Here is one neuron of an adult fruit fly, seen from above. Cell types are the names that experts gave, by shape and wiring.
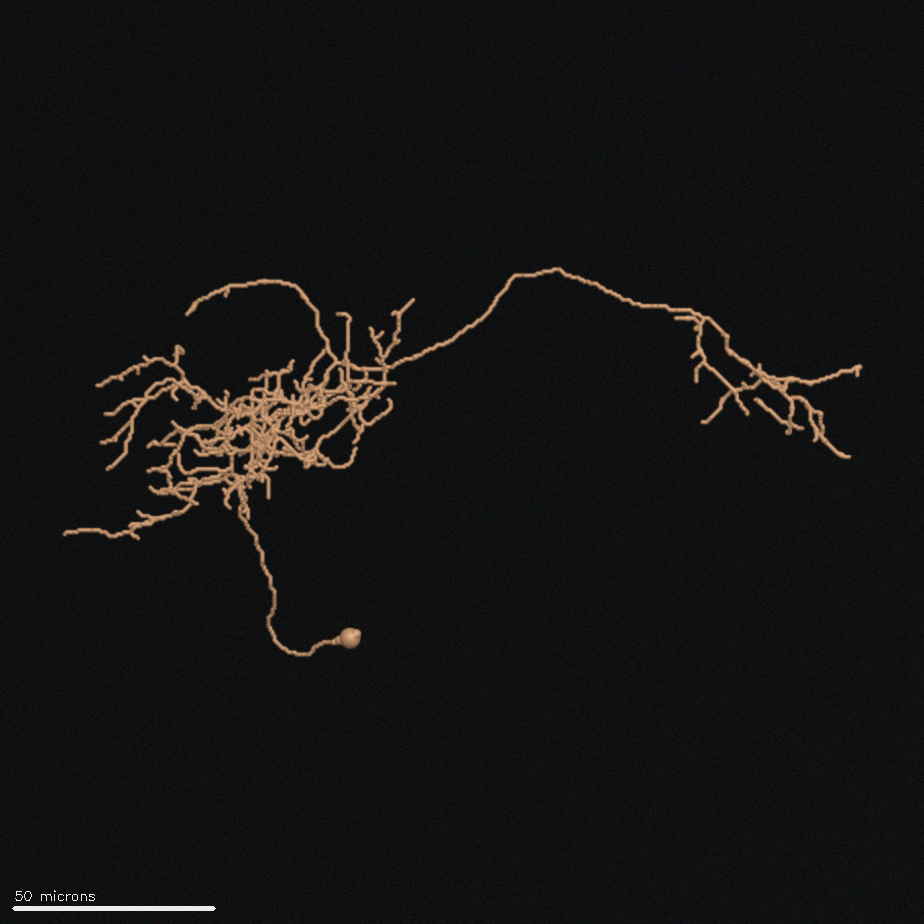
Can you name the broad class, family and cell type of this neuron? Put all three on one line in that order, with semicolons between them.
central-brain intrinsic neuron; hemilineage DM6_dorso_lateral; SLP405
